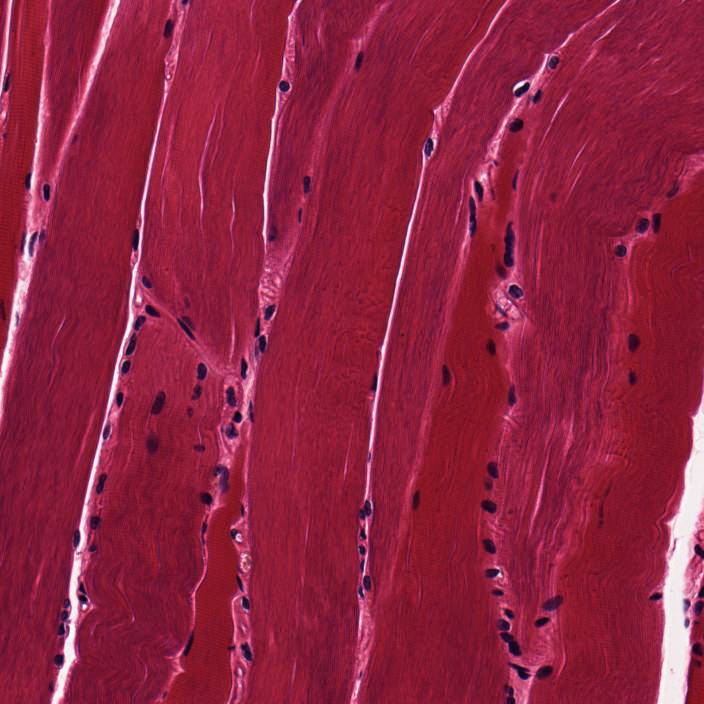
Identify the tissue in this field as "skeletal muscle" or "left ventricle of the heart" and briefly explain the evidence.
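This is skeletal muscle. First check: the fibres are broad, unbranched bands keeping a fairly even width.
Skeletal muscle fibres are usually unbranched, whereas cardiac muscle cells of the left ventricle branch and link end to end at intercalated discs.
Second check: the nuclei lie at fibre margins, along boundaries between fibres, not centrally.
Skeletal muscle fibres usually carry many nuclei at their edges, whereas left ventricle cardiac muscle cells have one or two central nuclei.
Also noted: small, dark, oval to elongated nuclei aligned with fibres, and deeply eosinophilic cytoplasm with faint fine transverse striations.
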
